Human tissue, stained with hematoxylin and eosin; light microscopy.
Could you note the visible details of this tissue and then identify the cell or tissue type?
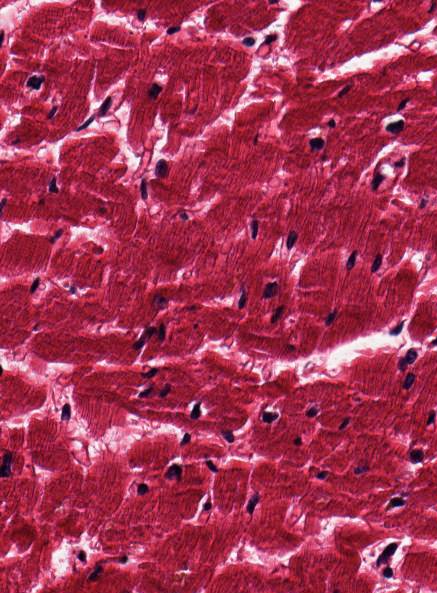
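You can see the muscle fibres branching and joining up into an interconnecting network, their cytoplasm a deep pink-red with eosin. There are no fat cells anywhere in the field, and the narrow white clefts splitting groups of fibres apart are probably just shrinkage. So this is left ventricle of the heart.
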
